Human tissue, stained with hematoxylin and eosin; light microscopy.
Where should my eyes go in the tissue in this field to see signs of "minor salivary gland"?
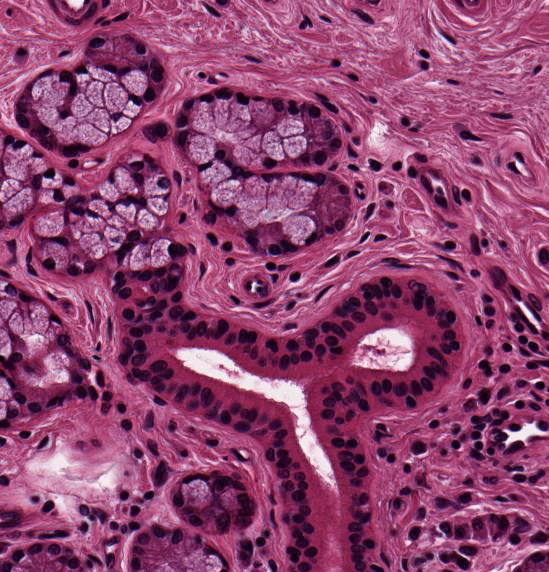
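This is minor salivary gland.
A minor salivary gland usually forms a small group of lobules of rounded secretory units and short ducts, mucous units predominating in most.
Fitting this, lobules of mucous acini lie in the upper left, separated by fibrous bands.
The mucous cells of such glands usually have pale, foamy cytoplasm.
The cytoplasm here is pale and foamy, with dark, flattened nuclei pressed against the base. The duct has epithelium two or more cells thick with pink cytoplasm, and a narrow, largely empty lumen.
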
